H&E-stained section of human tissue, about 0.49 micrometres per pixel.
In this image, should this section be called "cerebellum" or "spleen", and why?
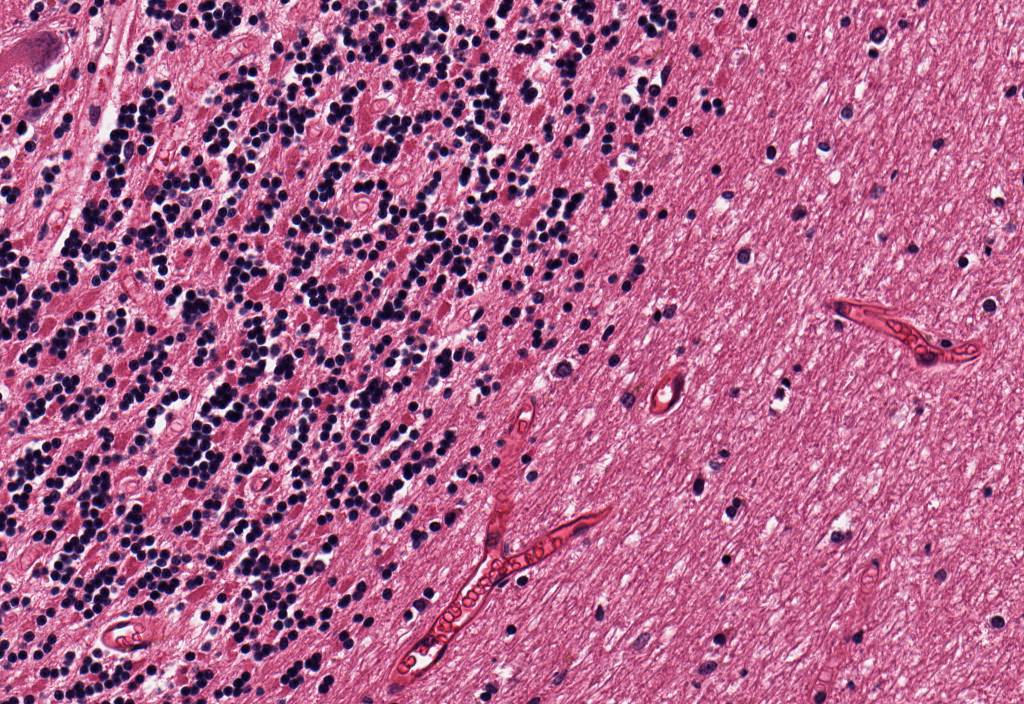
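You're looking at cerebellum. On the left, small, round, darkly stained nuclei with almost no visible cytoplasm crowd together; the right is pale pink fibrillary tissue whose nuclei lie singly and far apart.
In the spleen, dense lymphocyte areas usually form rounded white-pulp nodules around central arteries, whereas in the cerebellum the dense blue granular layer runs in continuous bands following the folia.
A thin-walled, branching capillary filled with red blood cells lies near the bottom centre.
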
